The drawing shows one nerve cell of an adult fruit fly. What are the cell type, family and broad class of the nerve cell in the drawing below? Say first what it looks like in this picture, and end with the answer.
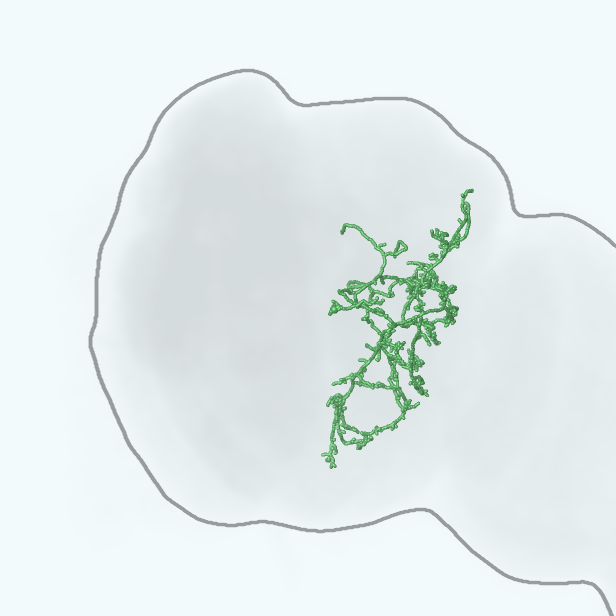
The cell body can be seen in the middle of the picture. As drawn here it is taller than it is wide. It is of cell type AVLP299_d. The family is hemilineage VLPa1_lateral. It is a central-brain intrinsic neuron.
